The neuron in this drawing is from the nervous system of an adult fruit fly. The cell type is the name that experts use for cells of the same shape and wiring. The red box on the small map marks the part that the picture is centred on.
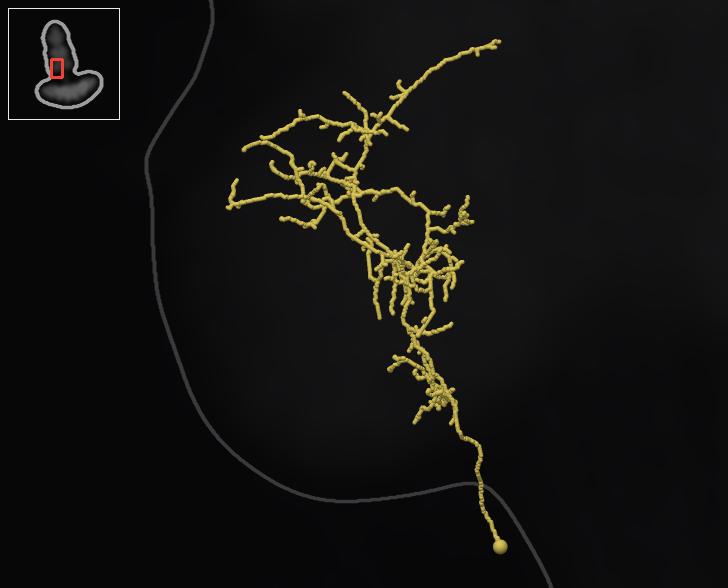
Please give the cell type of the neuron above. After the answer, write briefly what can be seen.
The cell type is IN16B115. Its broad class is nerve-cord intrinsic neuron. The picture shows dozens of branch ends. As drawn here it is taller than it is wide.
